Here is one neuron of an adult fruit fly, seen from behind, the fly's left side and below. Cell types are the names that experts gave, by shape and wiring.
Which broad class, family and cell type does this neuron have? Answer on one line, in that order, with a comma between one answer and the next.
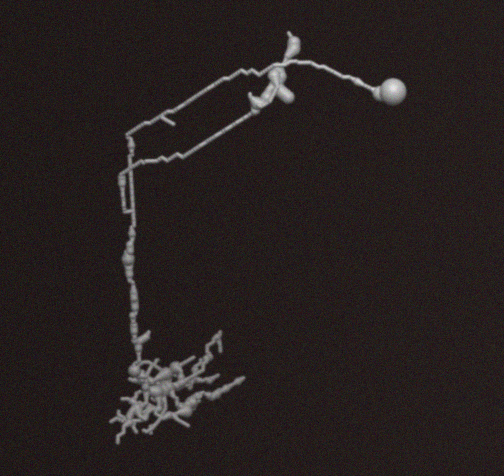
optic-lobe intrinsic neuron, T, T4d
